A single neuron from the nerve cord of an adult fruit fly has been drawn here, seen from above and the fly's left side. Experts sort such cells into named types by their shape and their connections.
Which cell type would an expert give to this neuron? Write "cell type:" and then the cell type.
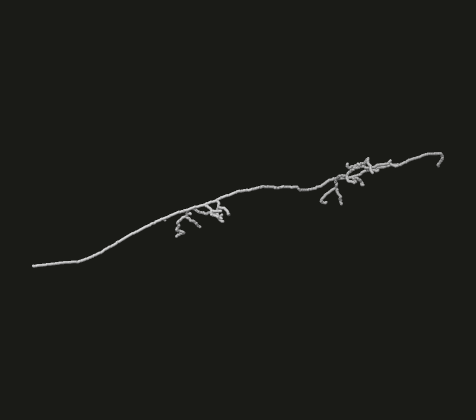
cell type: DNge014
